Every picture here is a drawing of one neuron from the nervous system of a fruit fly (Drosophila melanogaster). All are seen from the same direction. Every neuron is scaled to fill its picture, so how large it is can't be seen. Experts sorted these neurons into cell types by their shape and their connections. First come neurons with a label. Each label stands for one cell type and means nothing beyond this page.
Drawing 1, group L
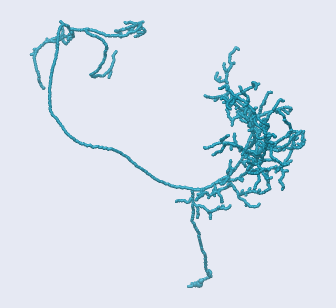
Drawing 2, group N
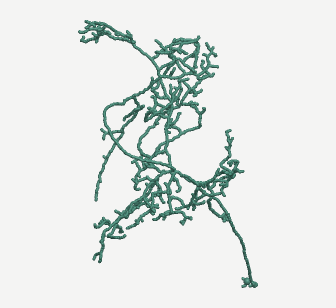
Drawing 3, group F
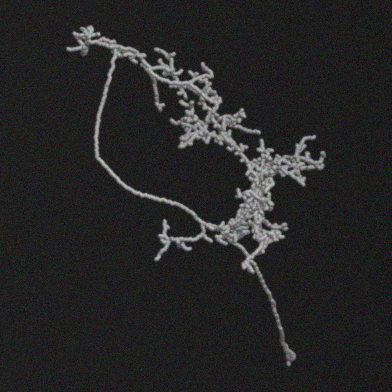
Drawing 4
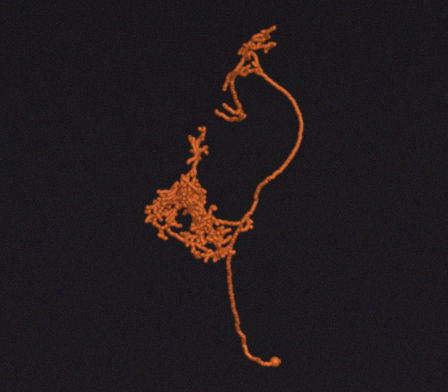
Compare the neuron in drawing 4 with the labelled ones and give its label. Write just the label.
group F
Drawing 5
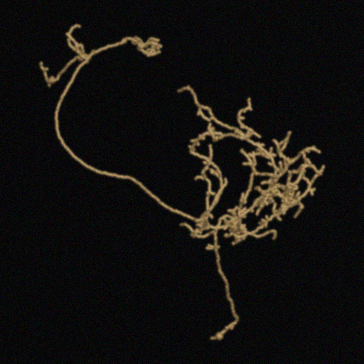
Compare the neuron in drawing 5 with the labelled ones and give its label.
group L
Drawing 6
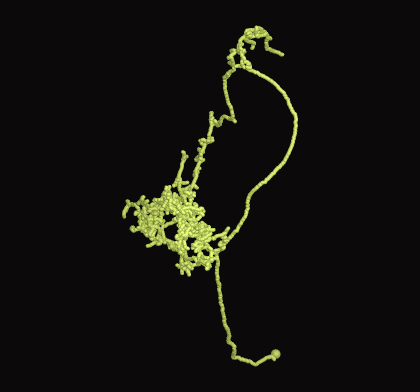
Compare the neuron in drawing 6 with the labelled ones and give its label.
group F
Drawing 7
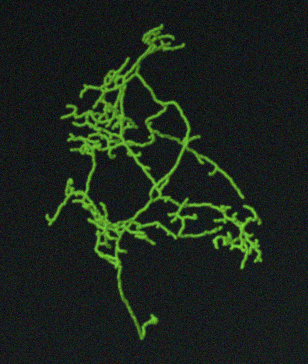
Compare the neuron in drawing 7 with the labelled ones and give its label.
group N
